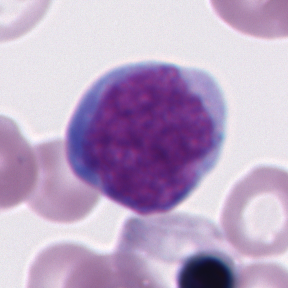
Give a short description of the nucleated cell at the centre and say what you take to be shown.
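Outline round to slightly oval, smooth. Nucleus roundish, without lobes or deep indentation. Cytoplasm blue, no distinct granules. Myeloblast.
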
